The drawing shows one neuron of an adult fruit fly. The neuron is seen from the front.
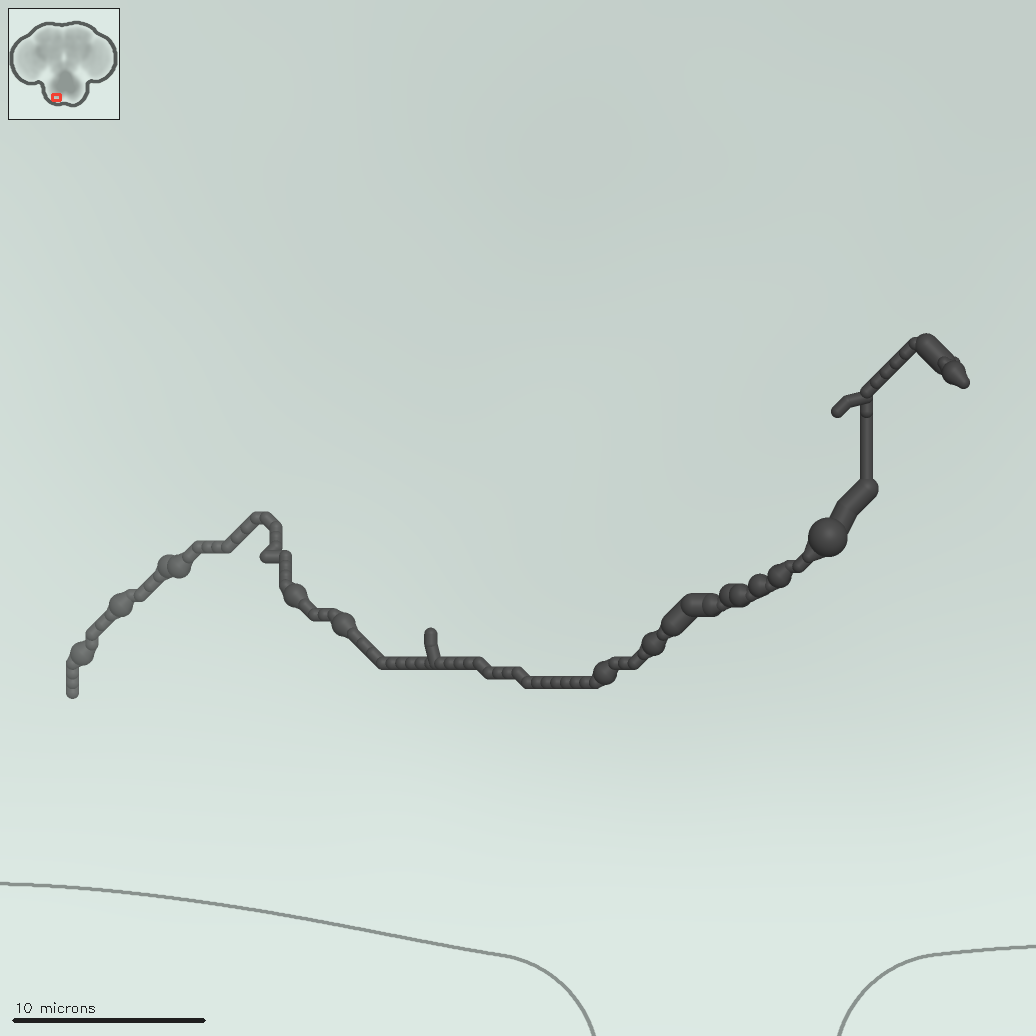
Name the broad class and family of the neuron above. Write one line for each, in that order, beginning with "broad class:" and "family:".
broad class: sensory neuron entering the nerve cord
family: class mechanosensory tactile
